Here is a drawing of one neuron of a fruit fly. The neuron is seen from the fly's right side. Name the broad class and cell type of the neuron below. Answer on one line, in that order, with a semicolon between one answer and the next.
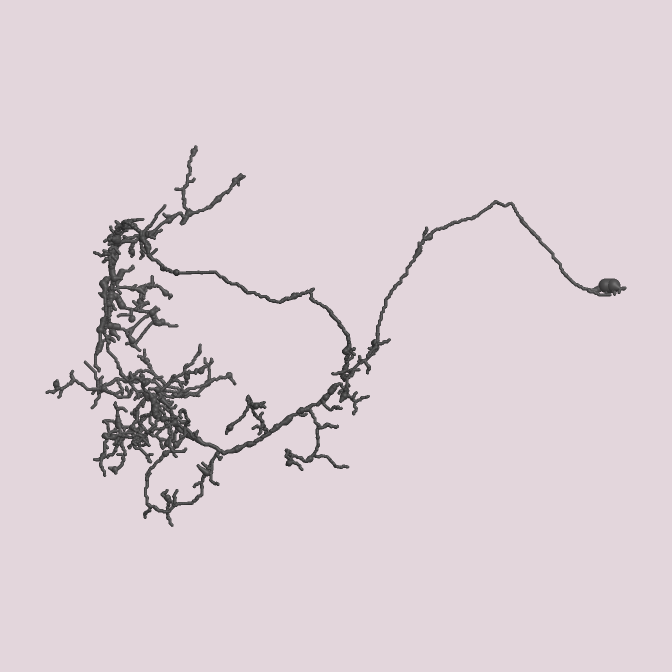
central-brain intrinsic neuron; PLP013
